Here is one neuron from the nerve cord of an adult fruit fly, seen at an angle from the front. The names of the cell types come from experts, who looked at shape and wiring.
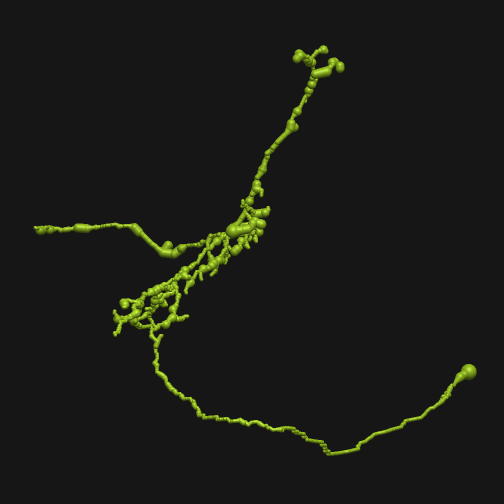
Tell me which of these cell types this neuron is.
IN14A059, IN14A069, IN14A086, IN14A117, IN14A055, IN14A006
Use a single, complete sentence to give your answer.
It is IN14A086 that names the cell type of this neuron.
